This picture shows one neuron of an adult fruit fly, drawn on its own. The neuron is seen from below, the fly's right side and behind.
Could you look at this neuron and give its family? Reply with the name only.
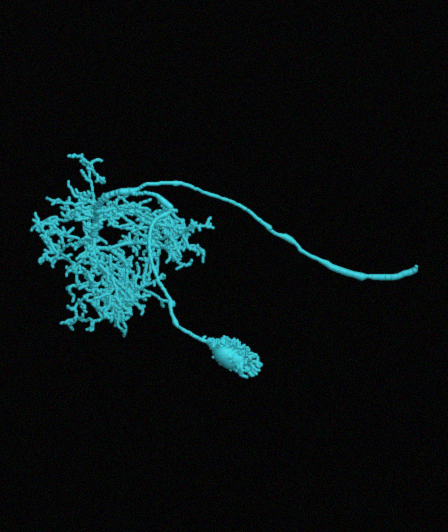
hemilineage 16B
